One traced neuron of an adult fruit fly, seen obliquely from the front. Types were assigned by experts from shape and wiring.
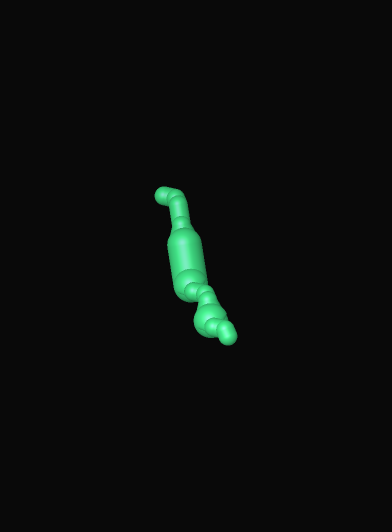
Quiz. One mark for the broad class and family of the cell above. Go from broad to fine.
photoreceptor or other optic-lobe sensory neuron; class visual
